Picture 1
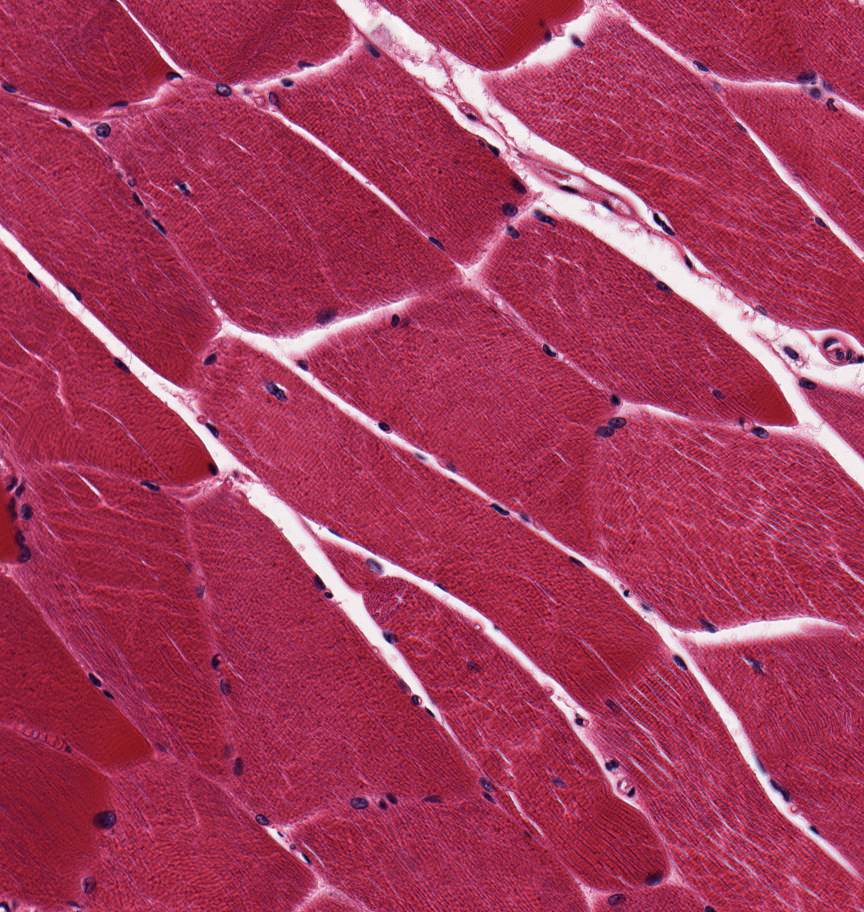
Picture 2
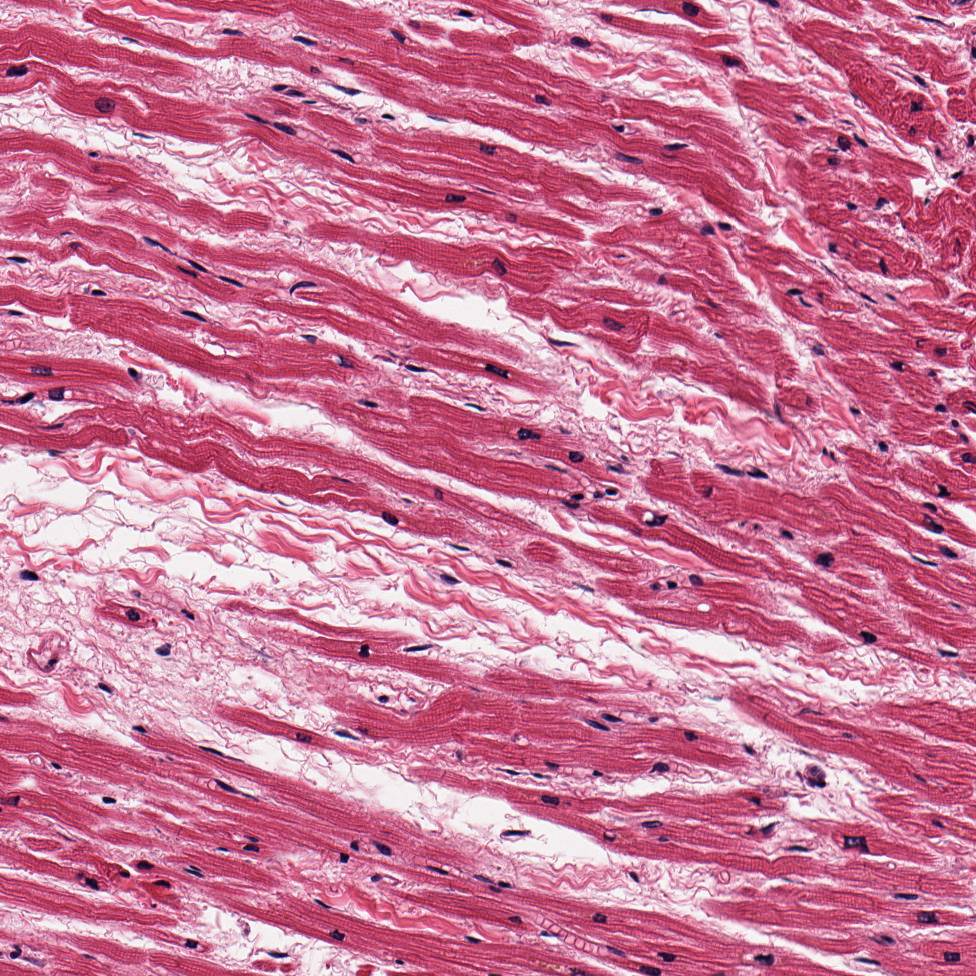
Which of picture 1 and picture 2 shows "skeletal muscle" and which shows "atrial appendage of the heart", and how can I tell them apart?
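Skeletal muscle appears in picture 1 and the atrial appendage of the heart in picture 2. Both have long parallel fibres running diagonally from upper left to lower right, with fine cross-striations. In skeletal muscle the nuclei are dark and flattened and lie at the fibre edges; in the atrial appendage they lie centrally. The atrial appendage fibres branch and join neighbouring fibres. Skeletal muscle cytoplasm stains deeply pink-red, while the atrial fibres are pink.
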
